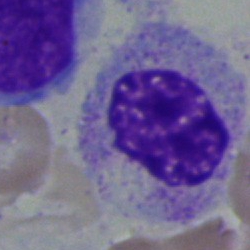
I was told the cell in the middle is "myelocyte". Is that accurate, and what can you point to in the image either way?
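The deciding feature is the nucleus: no distinct nucleoli can be seen in it.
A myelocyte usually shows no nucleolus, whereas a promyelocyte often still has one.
The chromatin, dense and dark purple with small pale spots, agrees.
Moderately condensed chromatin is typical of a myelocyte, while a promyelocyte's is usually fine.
Myelocyte fits this cell; promyelocyte fits it less well. The outline is smooth and round to slightly oval, the nucleus lies off-centre toward the right, and a wide, pale grey-blue rim of cytoplasm without vacuoles surrounds it.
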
